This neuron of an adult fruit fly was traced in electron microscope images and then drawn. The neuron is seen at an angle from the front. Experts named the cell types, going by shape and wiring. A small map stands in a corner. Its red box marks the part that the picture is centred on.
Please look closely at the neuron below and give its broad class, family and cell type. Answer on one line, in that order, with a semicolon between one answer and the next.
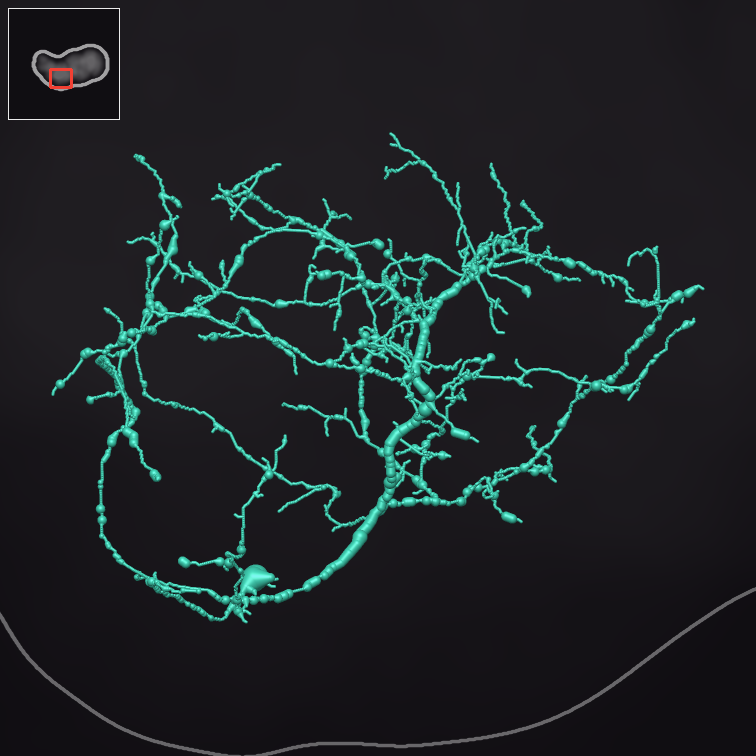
nerve-cord intrinsic neuron; hemilineage 04B; IN04B028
